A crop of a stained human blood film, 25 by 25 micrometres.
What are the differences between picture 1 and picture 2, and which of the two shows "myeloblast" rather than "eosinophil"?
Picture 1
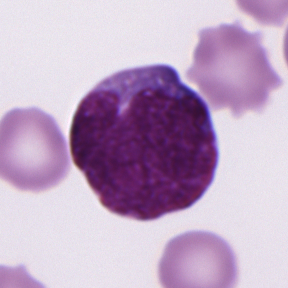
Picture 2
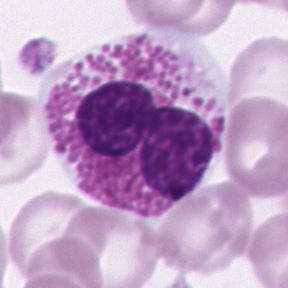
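In picture 1 the cell is a myeloblast; in picture 2 it is an eosinophil. In the myeloblast the nucleus fills most of the cell and has a small notch in its upper edge.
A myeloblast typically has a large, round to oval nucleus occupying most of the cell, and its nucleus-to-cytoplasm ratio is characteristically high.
In the eosinophil the right lobe of the nucleus sits lower than the left lobe, and the chromatin is dark purple and coarsely clumped.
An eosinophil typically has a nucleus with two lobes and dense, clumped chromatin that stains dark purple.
Numerous round, pinkish-red granules of fairly uniform size crowd the cytoplasm around the eosinophil's nucleus.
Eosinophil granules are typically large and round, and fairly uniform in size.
The outlines differ as well: the myeloblast is roughly round with a slightly uneven edge, while the eosinophil is roughly round and smooth.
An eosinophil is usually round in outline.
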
